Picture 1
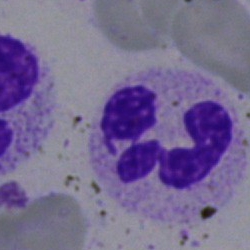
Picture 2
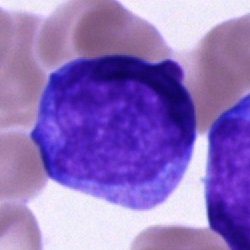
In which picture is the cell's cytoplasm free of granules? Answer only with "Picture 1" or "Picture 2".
Picture 2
